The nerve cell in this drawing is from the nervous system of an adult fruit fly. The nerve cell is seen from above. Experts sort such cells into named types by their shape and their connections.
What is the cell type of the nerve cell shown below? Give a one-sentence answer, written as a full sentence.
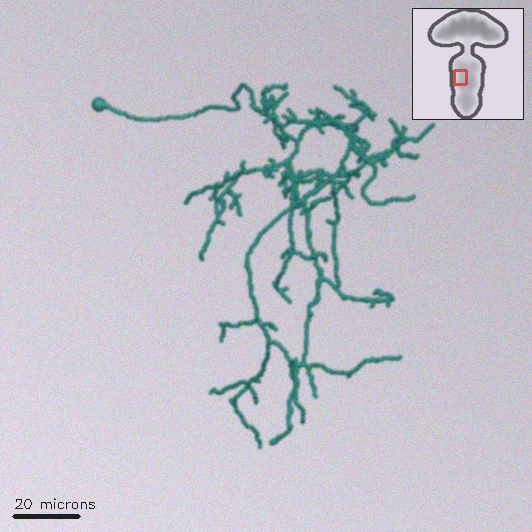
This nerve cell is categorized as cell type IN03B075.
